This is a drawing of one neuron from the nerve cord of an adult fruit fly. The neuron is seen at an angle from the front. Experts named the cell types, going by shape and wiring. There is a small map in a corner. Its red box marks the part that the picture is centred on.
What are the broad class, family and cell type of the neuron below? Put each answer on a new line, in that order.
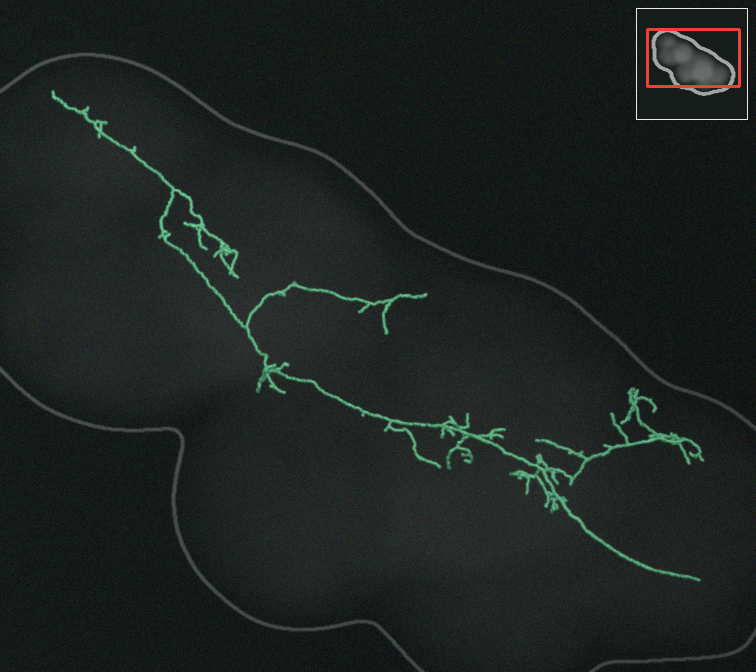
descending neuron
hemilineage LB19
DNg76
